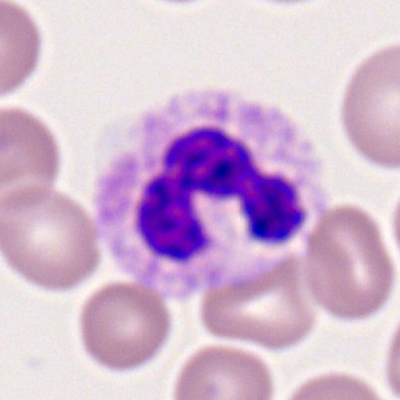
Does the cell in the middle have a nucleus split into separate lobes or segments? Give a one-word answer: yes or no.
Yes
